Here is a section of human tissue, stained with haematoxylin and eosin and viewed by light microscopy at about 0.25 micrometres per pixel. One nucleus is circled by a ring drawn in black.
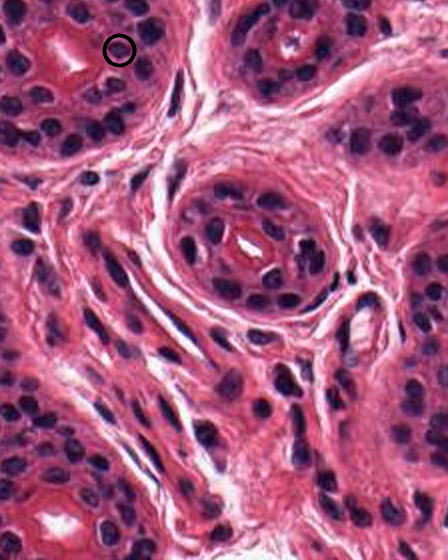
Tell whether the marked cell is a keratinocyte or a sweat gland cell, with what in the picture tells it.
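It is a sweat gland cell. The nucleus is round to slightly oval and evenly dark, about the same size as the neighbouring nuclei. The cytoplasm is pink and smooth, and the cell's outline cannot be clearly separated from its neighbours.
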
